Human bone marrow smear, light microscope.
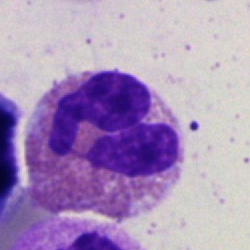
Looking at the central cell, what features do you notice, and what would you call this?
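You've got a round cell with a smooth outline. Its chromatin is dark purple and condensed, and you won't find any nucleoli in the nucleus. No vacuoles in the cytoplasm either. That's an eosinophil.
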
